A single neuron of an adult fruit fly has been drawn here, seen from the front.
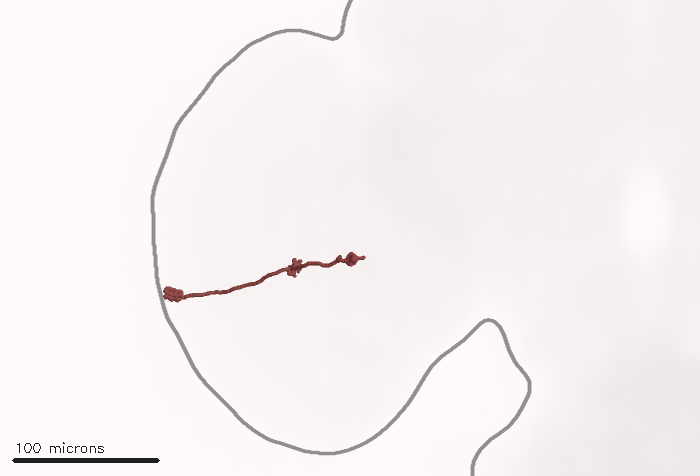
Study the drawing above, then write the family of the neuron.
T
